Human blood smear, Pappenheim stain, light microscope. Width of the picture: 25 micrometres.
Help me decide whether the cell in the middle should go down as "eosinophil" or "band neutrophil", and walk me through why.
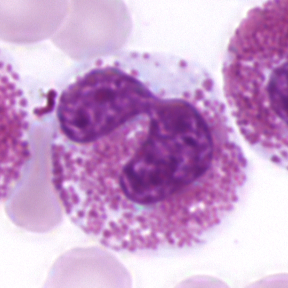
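This cell is an eosinophil. Coarse, round, reddish-pink granules fill its cytoplasm.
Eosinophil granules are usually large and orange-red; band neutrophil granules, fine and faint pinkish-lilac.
The nucleus has two lobes, upper left and lower right, joined by a broad band.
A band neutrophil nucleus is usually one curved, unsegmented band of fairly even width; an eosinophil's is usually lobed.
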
